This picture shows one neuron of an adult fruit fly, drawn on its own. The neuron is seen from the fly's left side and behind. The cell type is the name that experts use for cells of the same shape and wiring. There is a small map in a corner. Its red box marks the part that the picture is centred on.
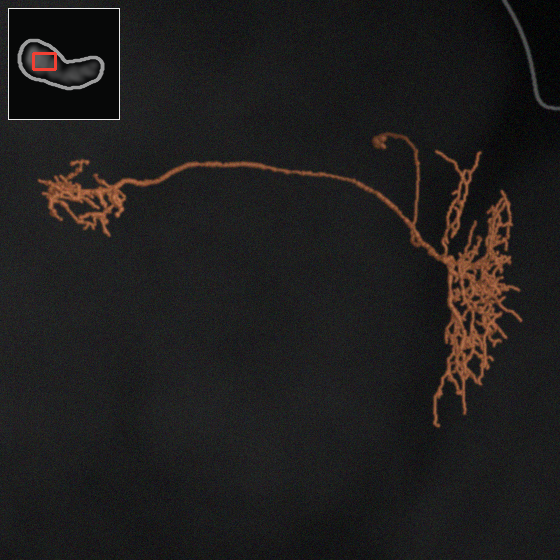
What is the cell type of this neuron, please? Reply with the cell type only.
LC33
